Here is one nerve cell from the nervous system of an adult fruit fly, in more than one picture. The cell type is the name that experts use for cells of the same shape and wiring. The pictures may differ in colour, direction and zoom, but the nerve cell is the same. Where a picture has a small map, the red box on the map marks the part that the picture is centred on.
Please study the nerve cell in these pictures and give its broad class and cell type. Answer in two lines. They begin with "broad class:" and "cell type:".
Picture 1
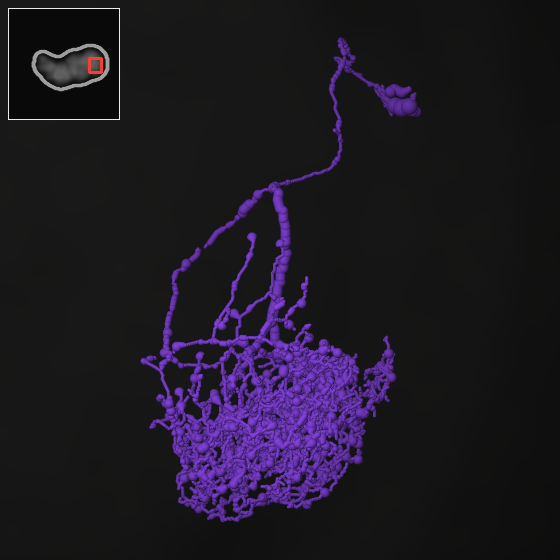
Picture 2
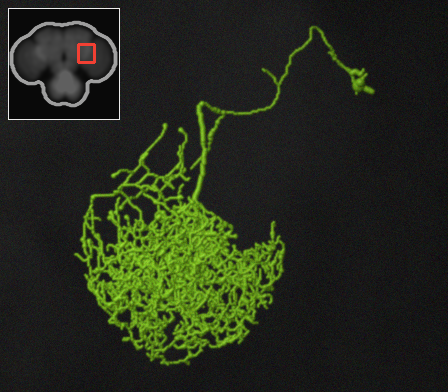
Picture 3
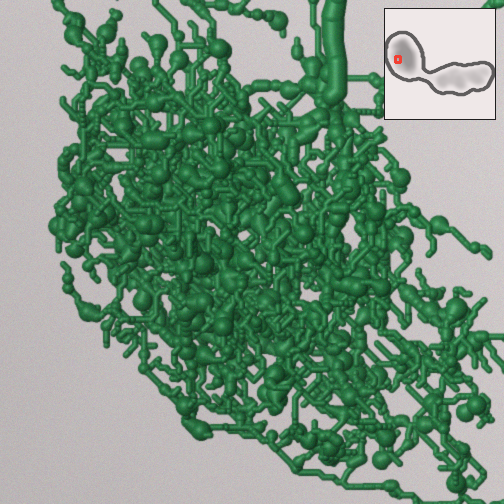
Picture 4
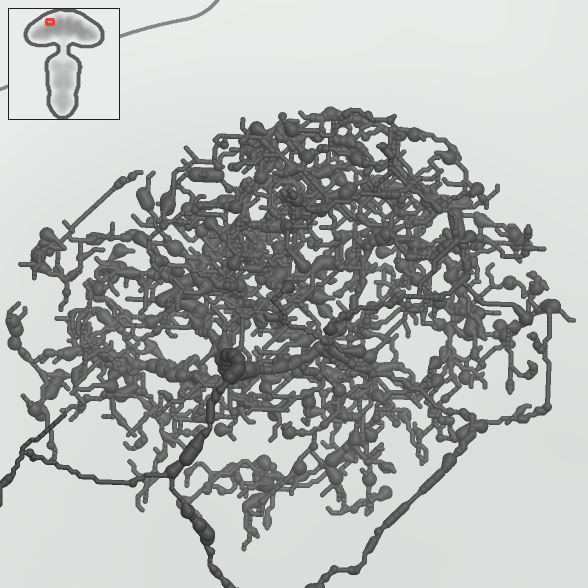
broad class: central-brain intrinsic neuron
cell type: AVLP216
